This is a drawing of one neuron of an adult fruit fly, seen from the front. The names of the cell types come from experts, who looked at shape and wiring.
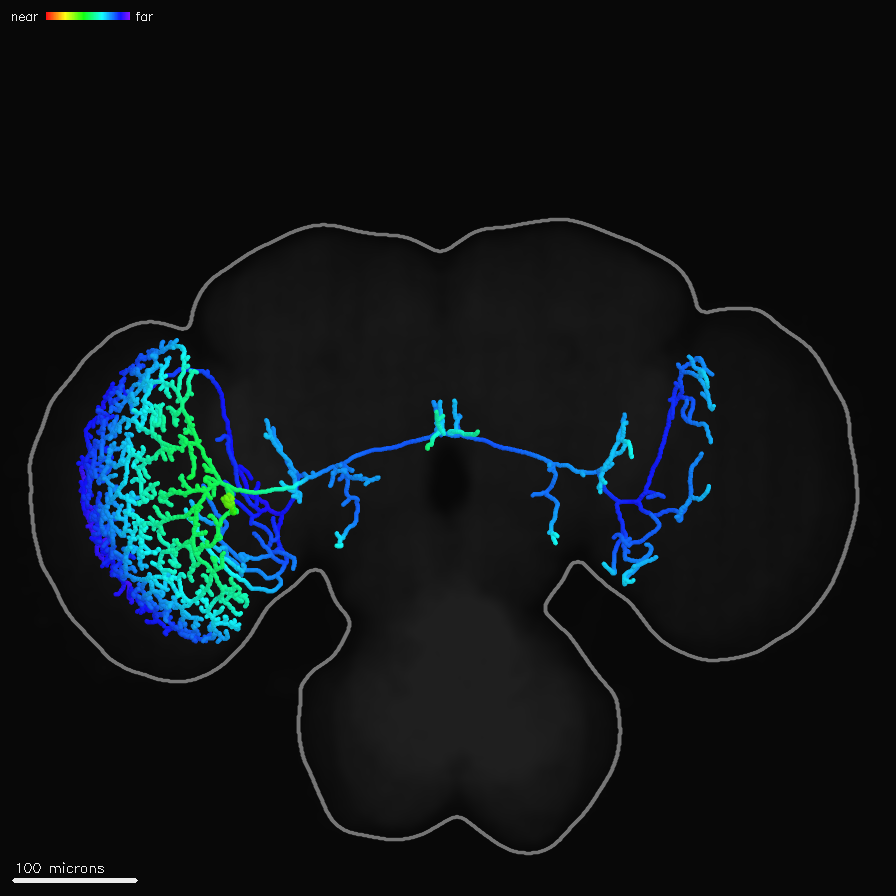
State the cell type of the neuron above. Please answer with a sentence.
The cell type is MeVPLo1.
